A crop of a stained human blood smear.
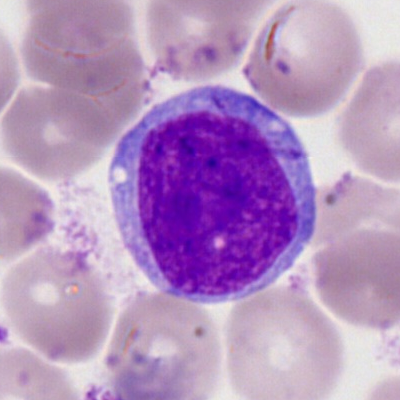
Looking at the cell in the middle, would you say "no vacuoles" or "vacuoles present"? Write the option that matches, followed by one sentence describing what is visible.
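Vacuoles present. A single small clear vacuole lies in the cytoplasm on the left side of the cell.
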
